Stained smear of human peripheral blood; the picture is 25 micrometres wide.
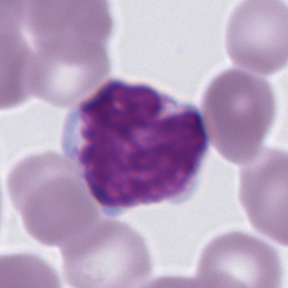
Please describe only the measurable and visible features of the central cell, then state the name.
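Irregular in outline, the nucleus is crossed by folds and clefts. Its chromatin is dark purple and coarsely clumped. Cytoplasm forms only a thin rim, broadest at the left edge of the cell, and where it can be seen it is pale blue. The cell measures about 12 micrometres across and the nucleus about 11 micrometres, the nucleus taking up about 80% of the cell's area. This is a large granular lymphocyte.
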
